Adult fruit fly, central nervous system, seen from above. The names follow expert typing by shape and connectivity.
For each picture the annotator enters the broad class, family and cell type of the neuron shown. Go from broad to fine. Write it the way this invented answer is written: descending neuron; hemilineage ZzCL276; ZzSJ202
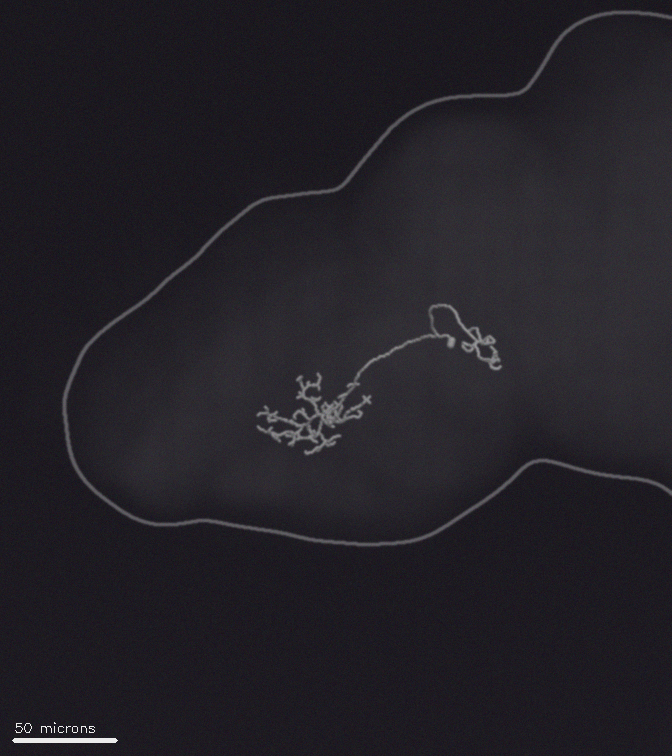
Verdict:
optic-lobe intrinsic neuron; MeLo; MeLo3a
